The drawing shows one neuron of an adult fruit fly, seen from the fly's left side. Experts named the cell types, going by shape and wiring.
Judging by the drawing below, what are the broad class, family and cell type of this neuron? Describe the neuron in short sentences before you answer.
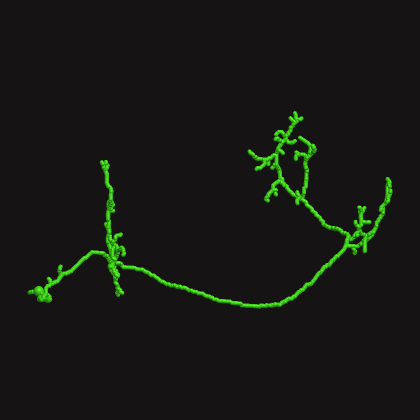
As drawn here it is wider than it is tall. This is an optic-lobe intrinsic neuron. Its family is TmY. The cell type is TmY17.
